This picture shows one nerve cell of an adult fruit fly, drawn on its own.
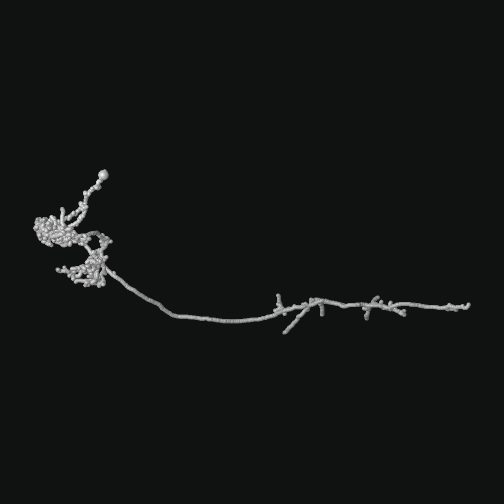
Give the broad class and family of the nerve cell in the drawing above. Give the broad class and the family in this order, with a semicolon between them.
descending neuron; DNpe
